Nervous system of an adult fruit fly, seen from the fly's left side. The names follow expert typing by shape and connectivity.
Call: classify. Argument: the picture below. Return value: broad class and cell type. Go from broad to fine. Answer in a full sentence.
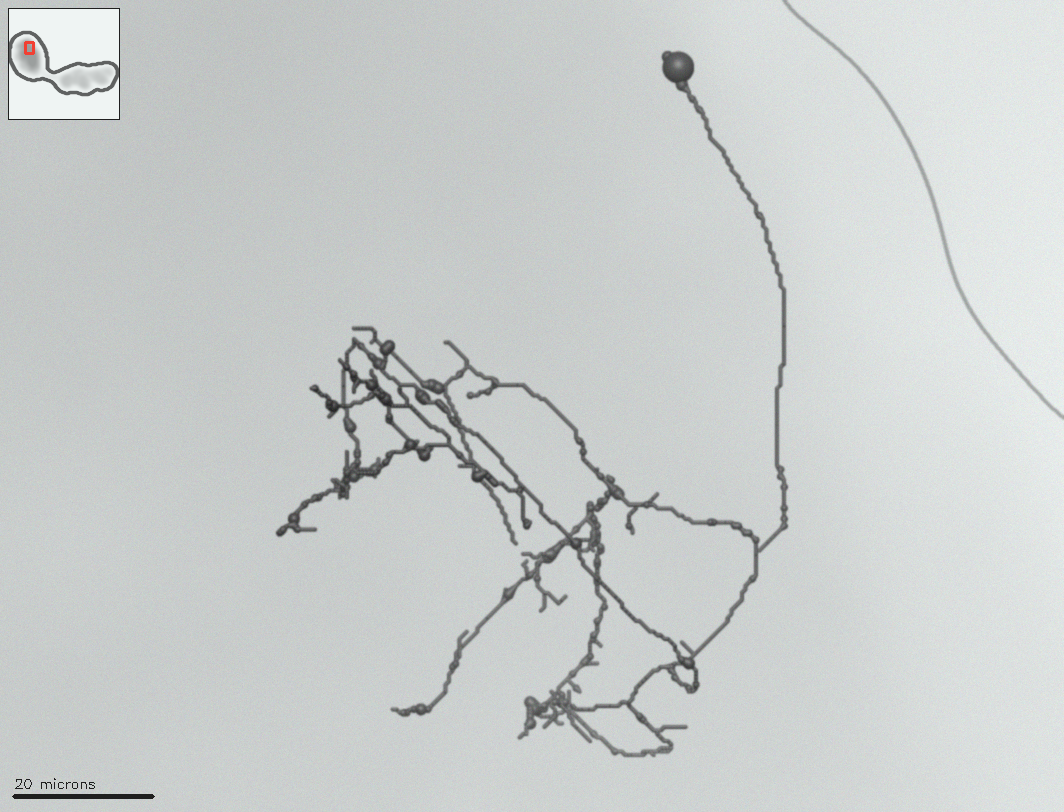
A central-brain intrinsic neuron, type CB1252.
